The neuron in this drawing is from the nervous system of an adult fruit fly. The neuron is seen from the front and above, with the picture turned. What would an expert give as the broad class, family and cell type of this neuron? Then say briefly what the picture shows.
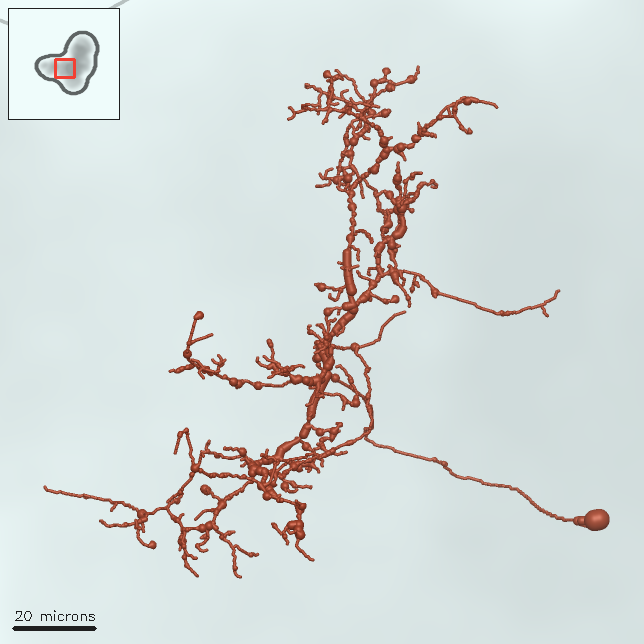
Its broad class is nerve-cord intrinsic neuron. Its family is hemilineage 00A. The cell type is IN00A054. The cell body can be seen at the lower right of the picture. From left to right in the picture it spans about 140 microns.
